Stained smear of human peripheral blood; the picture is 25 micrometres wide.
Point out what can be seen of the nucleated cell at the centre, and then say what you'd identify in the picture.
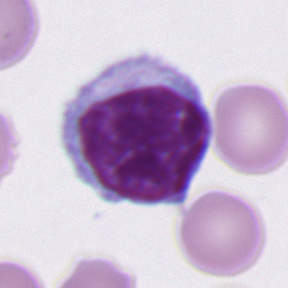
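Pale greyish-blue cytoplasm here, around dense, dark purple chromatin that paler streaks break into clumps. No nucleoli are visible in the nucleus. The cell's edge is slightly frayed and irregular, most clearly along the upper left. It's a typical lymphocyte.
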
